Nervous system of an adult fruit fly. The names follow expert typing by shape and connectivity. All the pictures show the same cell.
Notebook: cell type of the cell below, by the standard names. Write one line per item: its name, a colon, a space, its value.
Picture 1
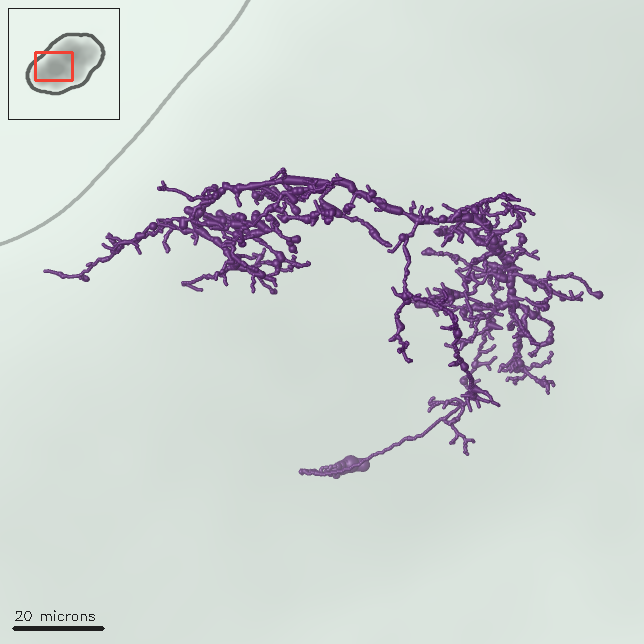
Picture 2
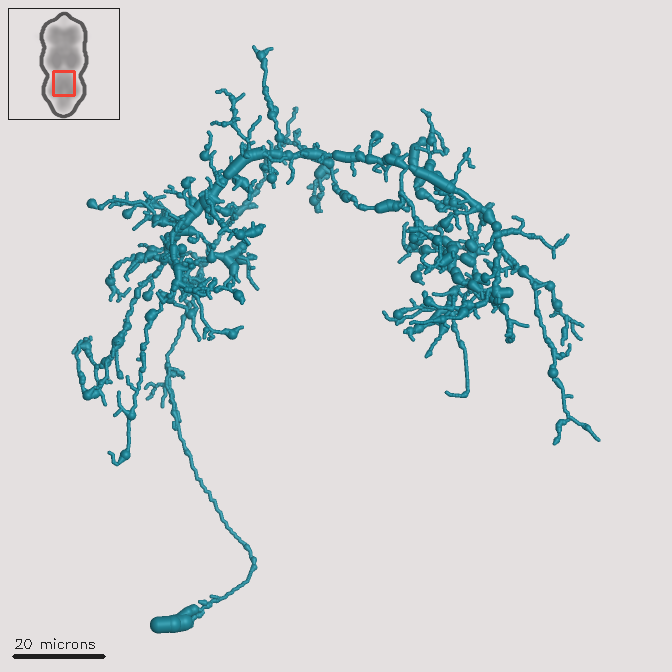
cell type: INXXX235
